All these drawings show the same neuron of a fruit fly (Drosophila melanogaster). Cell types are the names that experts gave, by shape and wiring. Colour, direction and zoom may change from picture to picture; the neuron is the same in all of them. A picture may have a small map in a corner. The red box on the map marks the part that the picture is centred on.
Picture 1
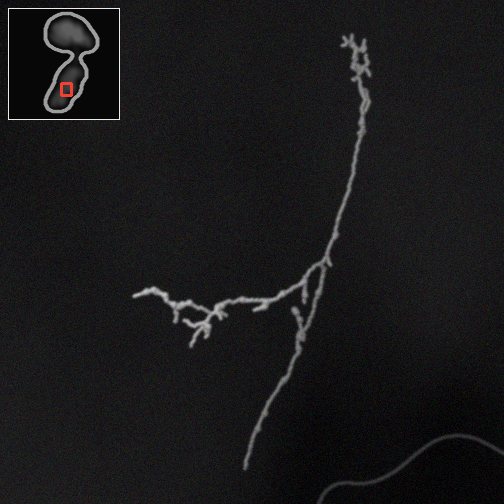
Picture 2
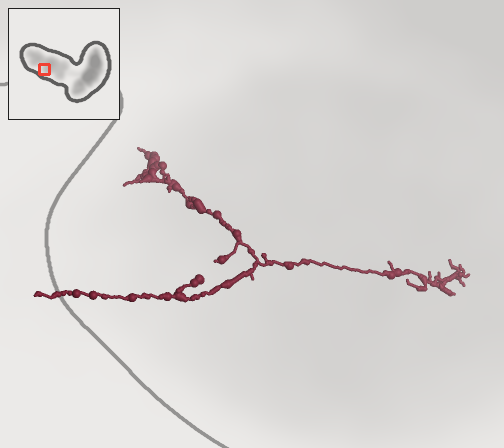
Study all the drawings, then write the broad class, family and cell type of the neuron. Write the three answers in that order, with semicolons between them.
sensory neuron entering the nerve cord; class mechanosensory proprioceptive; SNpp39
